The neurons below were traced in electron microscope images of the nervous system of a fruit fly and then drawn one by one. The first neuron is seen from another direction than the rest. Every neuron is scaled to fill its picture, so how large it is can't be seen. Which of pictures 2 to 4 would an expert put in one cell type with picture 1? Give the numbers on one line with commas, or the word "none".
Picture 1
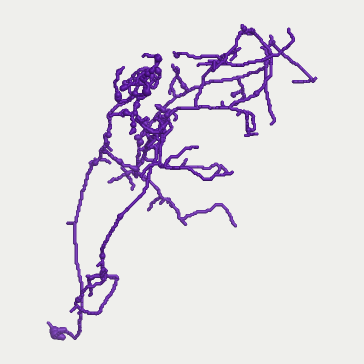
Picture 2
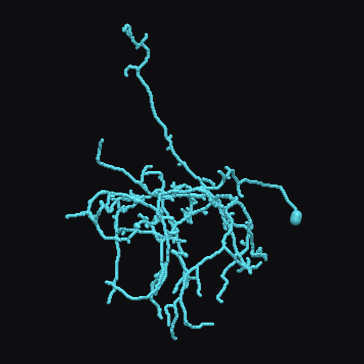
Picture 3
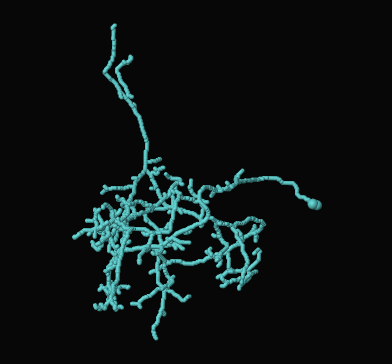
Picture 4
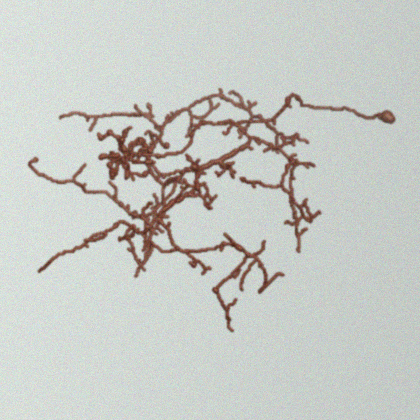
4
